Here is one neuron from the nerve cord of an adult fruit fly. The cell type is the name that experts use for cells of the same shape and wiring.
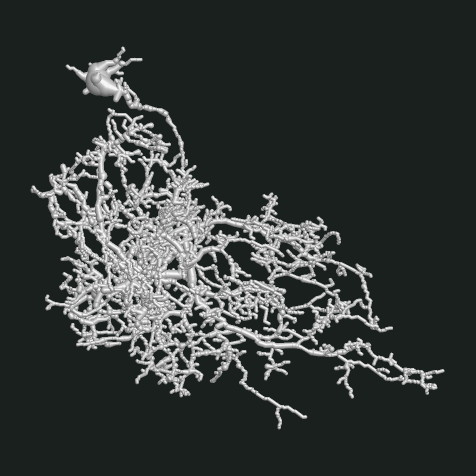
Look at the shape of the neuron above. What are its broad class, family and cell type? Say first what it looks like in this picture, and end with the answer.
The picture shows more than a hundred branch ends. As drawn here it is about as wide as it is tall. It is a nerve-cord intrinsic neuron. The family is hemilineage 13A. The cell type is IN13A009.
